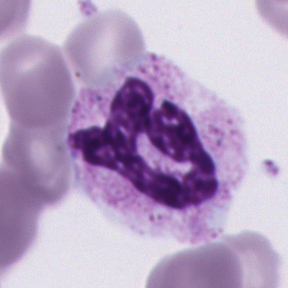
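Segmented neutrophil, centre of a stained peripheral blood smear. The nucleus is a thick, lobulated band curving around a pale central space, with no visible nucleoli. Fine pink-violet granules are scattered throughout the cytoplasm. The cell outline is irregular rather than smoothly round.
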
